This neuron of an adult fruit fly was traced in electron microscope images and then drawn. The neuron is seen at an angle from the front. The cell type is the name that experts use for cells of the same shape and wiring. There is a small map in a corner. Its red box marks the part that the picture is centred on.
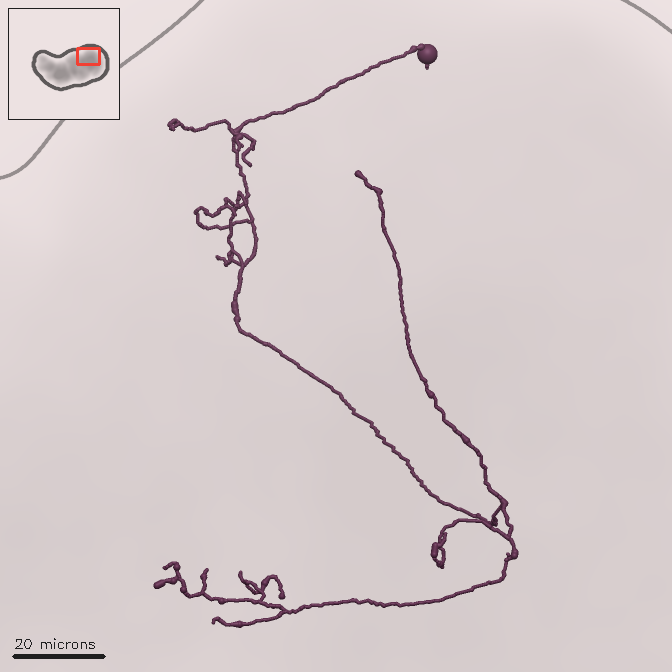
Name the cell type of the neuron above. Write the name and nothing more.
KCa'b'-ap2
